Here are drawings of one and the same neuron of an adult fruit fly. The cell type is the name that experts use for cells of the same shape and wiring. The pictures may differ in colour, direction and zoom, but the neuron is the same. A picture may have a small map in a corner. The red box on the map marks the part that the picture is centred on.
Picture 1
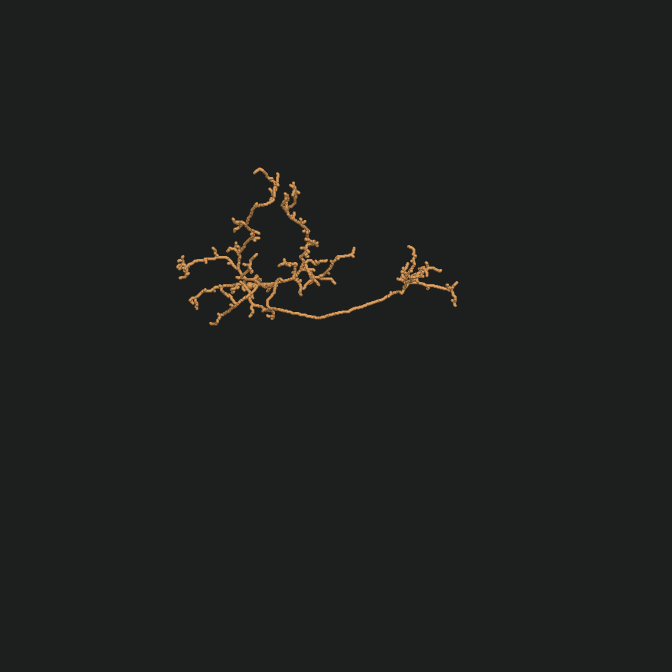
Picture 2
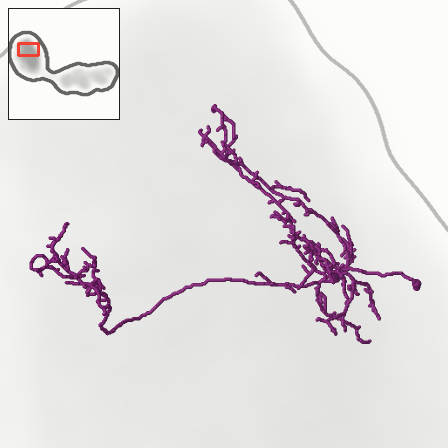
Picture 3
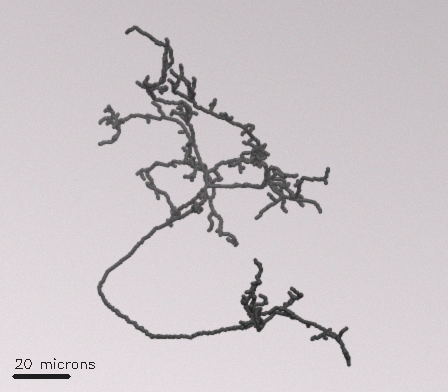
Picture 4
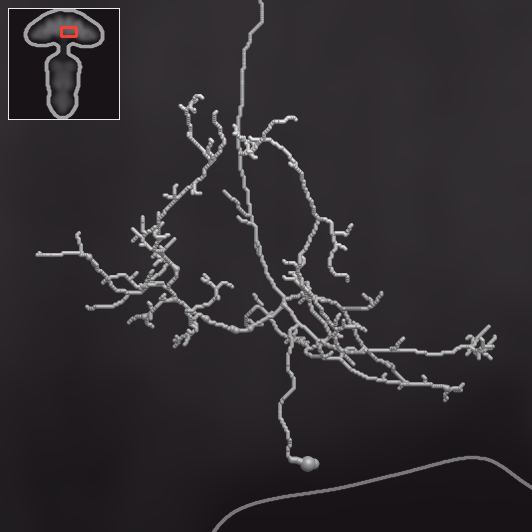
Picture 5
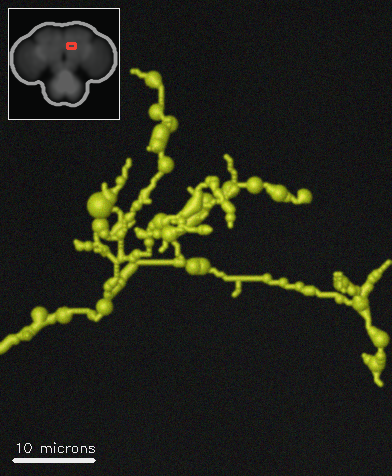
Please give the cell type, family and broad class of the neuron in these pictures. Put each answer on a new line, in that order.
IB071
hemilineage DM5_central
central-brain intrinsic neuron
